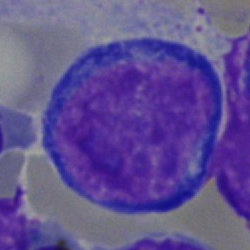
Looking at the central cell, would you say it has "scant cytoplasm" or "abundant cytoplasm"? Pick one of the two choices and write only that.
Scant cytoplasm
